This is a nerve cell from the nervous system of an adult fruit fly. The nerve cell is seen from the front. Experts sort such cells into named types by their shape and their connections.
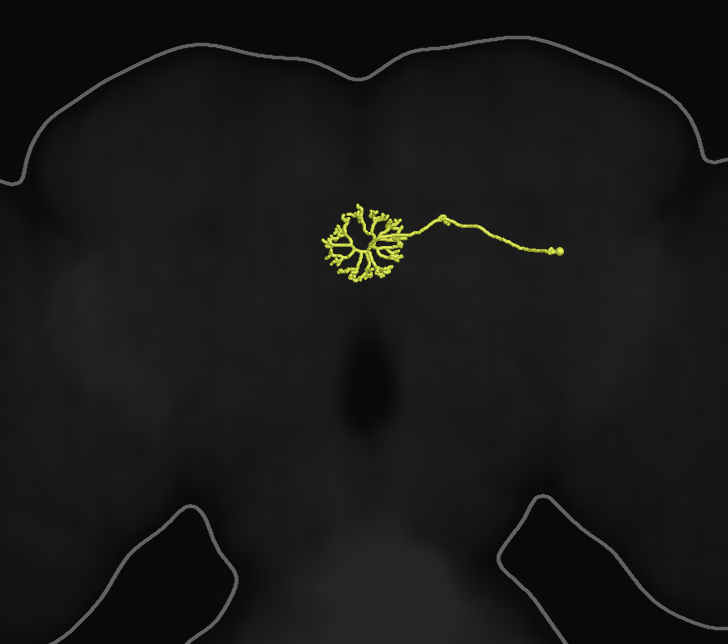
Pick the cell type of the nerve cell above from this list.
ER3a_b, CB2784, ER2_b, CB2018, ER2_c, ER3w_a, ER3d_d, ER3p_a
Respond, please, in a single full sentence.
To the cell type ER2_b belongs this nerve cell.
